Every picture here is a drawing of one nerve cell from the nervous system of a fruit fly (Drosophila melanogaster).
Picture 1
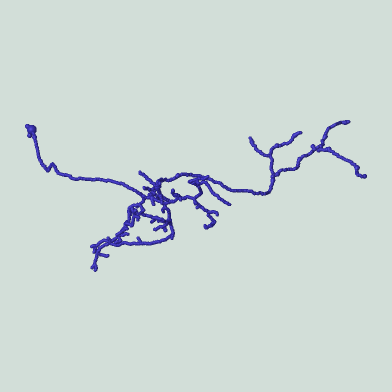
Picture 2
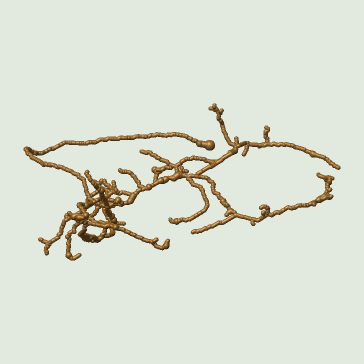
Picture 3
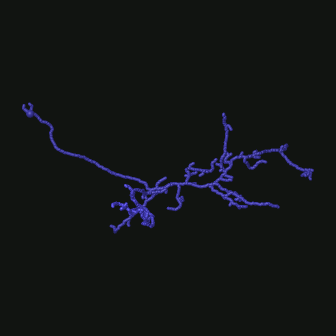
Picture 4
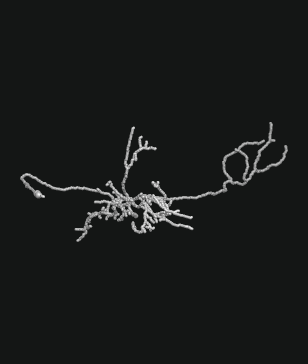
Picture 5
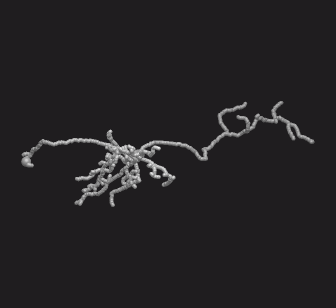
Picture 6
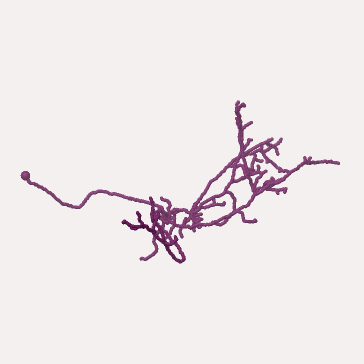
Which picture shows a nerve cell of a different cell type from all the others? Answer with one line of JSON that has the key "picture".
{"picture": 6}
